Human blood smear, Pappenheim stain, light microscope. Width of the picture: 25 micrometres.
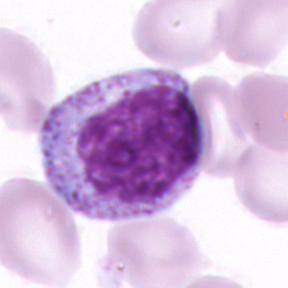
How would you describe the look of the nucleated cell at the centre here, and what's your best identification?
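Outline rounded and smooth, no surface projections. Nucleus a single rounded mass, not lobed. Cytoplasm pale greyish-blue, fine reddish-purple granules scattered throughout. Cell: myelocyte.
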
